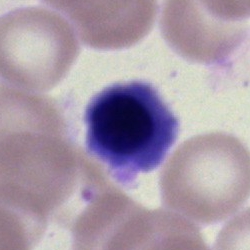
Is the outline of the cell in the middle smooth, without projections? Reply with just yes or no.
No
